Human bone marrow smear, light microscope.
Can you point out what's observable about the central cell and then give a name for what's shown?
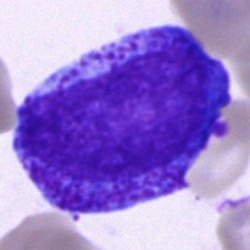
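Chromatin finely granular, no coarse dark clumps. Cytoplasm deep blue. Purple granules most crowded along upper and lower cell edges. No clear vacuoles. Promyelocyte.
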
